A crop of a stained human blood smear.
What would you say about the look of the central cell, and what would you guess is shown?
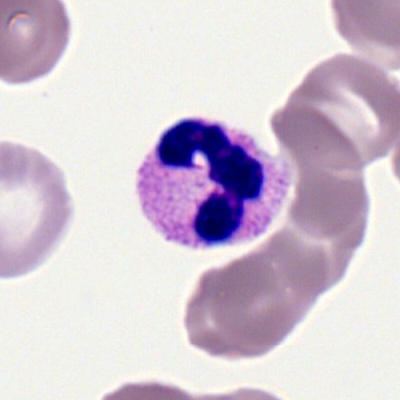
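On inspection, the outline of the cell is round and smooth. The nucleus is divided into three lobes, and no nucleoli are visible within it. Fine pinkish-violet granules fill the cytoplasm. Identification: segmented neutrophil.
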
